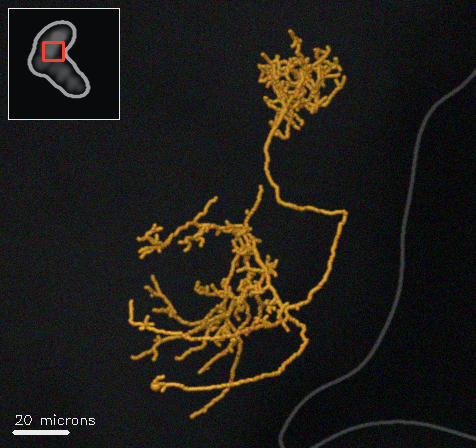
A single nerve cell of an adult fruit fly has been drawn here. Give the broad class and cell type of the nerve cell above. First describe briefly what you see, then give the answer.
By the scale bar it is about 150 microns tall in this view. Dozens of branch ends can be seen. Its broad class is central-brain intrinsic neuron. Its cell type is SMP284_b.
